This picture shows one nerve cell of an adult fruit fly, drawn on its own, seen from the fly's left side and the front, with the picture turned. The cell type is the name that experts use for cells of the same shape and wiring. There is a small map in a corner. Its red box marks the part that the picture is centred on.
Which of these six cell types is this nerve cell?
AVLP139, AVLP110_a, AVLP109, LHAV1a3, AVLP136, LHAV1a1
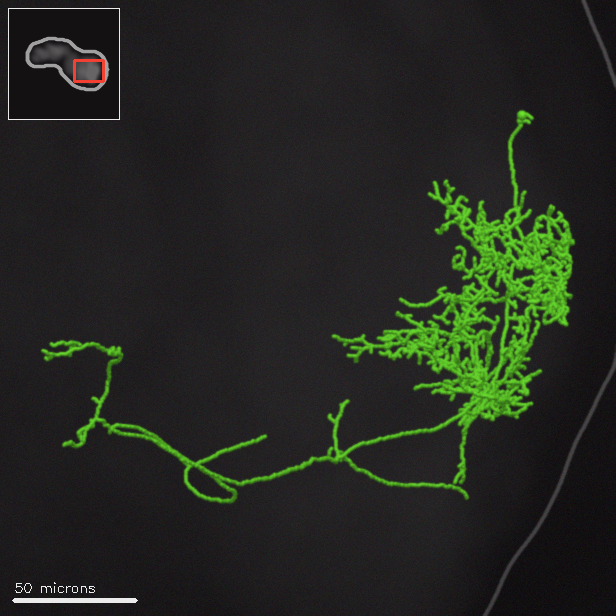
AVLP110_a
